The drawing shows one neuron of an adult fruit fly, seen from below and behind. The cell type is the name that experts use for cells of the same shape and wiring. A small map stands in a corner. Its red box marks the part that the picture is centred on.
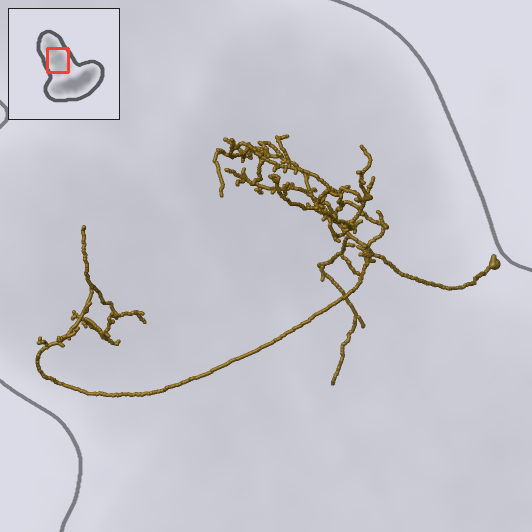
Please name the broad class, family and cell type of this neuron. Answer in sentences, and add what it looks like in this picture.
It is a nerve-cord intrinsic neuron. The family is hemilineage 01A. Its cell type is IN01A054. Dozens of branch ends can be seen. In this view it is wider than it is tall.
